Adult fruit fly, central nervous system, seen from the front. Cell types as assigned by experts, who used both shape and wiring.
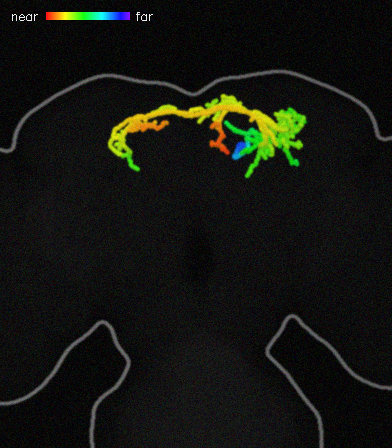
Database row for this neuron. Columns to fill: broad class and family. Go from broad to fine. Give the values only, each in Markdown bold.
**central-brain intrinsic neuron**, **hemilineage DM4_dorsal**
